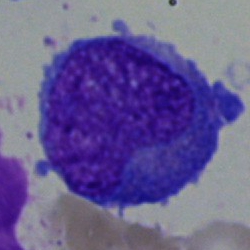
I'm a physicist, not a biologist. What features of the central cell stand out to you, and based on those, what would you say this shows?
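Deep blue cytoplasm forms a narrow rim, widest at the lower right, where a paler zone lies against the nucleus. Small blue blebs bulge from the surface, the largest on the right side. This is a blast.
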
